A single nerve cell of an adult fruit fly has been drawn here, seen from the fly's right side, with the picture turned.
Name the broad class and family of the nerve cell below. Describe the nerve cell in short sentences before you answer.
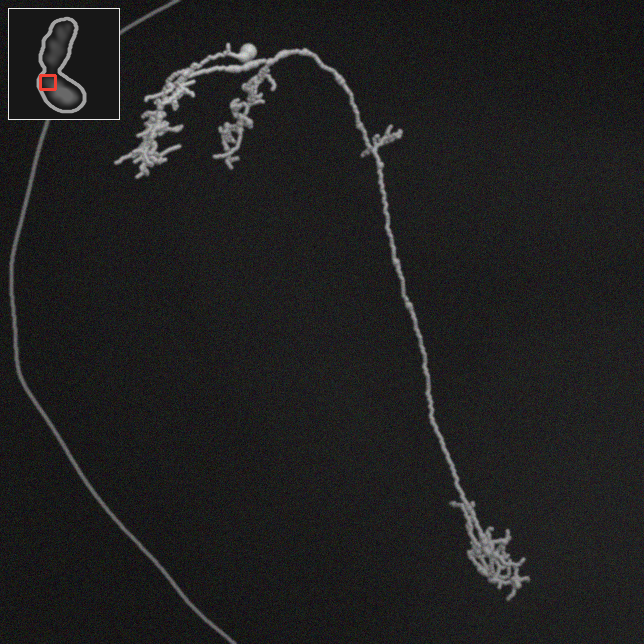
The cell body can be seen at the top of the picture. The picture shows dozens of branch ends. It is an optic-lobe intrinsic neuron. Its family is TmY.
